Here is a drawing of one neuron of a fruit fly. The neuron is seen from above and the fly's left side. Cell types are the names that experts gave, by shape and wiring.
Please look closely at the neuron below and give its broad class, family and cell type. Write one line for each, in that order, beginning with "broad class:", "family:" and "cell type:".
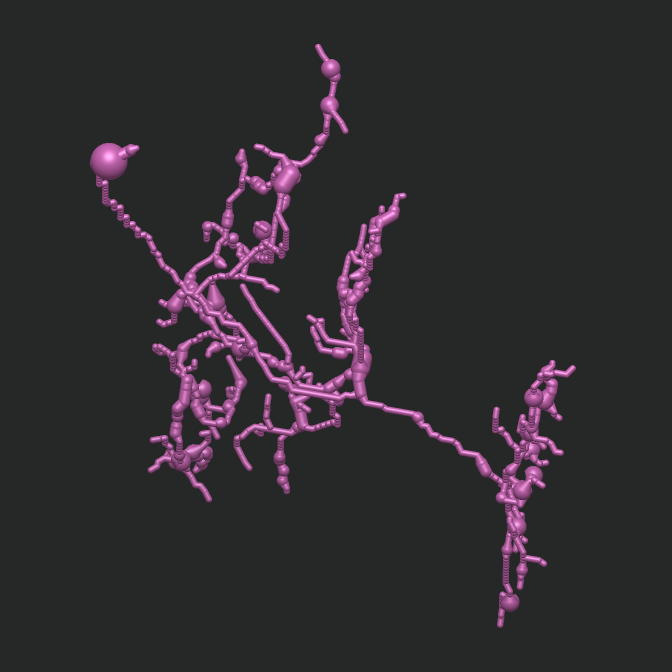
broad class: optic-lobe intrinsic neuron
family: Mi
cell type: Mi14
